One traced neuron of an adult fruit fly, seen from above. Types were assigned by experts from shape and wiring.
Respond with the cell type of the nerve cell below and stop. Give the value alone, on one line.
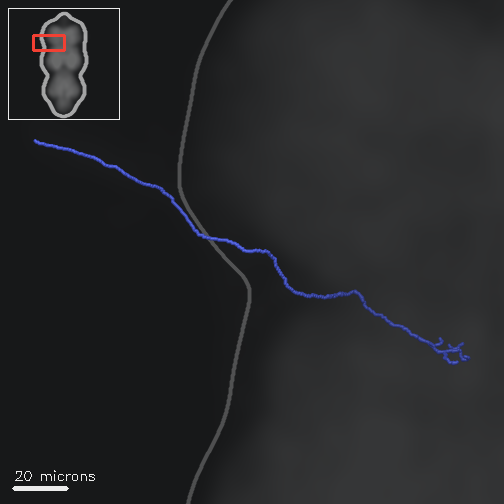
WG1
